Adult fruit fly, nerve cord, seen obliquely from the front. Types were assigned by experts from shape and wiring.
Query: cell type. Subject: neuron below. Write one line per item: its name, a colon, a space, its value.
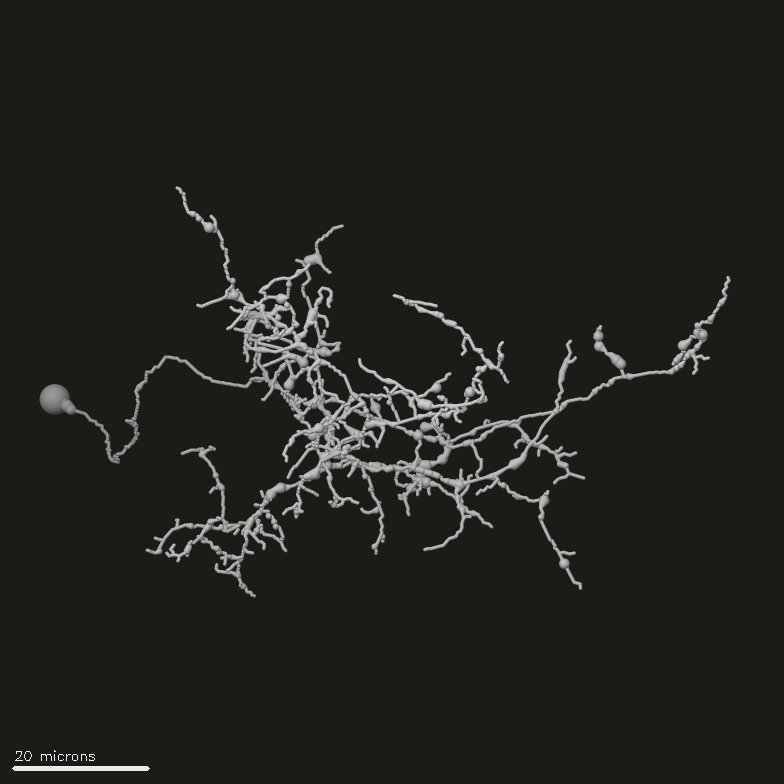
cell type: IN20A.22A045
